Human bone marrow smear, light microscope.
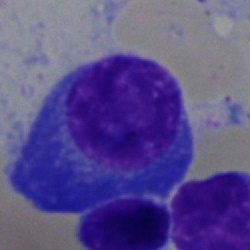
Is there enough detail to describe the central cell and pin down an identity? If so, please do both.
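Abundant cytoplasm, stained deep blue, forms a broad area beside a nucleus that sits off-centre, toward the upper right of the cell. Most of this cytoplasm spreads toward the lower left of the nucleus. Answer: plasma cell.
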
